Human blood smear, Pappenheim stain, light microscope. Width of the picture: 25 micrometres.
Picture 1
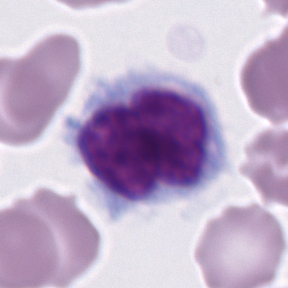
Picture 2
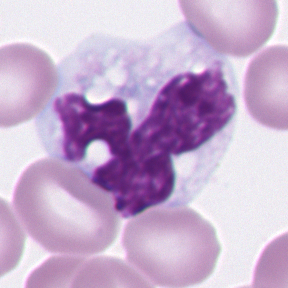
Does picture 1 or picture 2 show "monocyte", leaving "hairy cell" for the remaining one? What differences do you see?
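The hairy cell is in picture 1, and the monocyte is in picture 2. The hairy cell has a ragged border with many fine hair-like projections of cytoplasm, while the monocyte has a roughly round outline without surface projections.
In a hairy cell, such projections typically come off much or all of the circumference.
The hairy cell is about 14 micrometres across. Its nucleus measures about 11 by 9 micrometres and fills about 60% of the cell's area, with dark purple chromatin in a mottled, clumped pattern. The monocyte's nucleus, by contrast, is irregular and folded, with several lobe-like parts.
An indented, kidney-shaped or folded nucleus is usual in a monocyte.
Neither nucleus shows nucleoli: none are distinct in picture 1, and none can be seen in picture 2. The cytoplasm is pale in both, pale blue in the hairy cell and pale greyish-blue in the monocyte.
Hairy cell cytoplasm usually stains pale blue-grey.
The monocyte's cytoplasm has no coarse dark granules, and the hairy cell's shows no visible granules and no vacuoles. Red cells touch the monocyte along its lower border.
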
